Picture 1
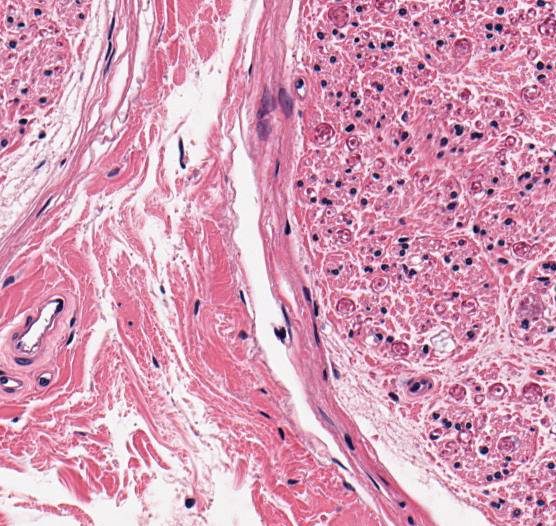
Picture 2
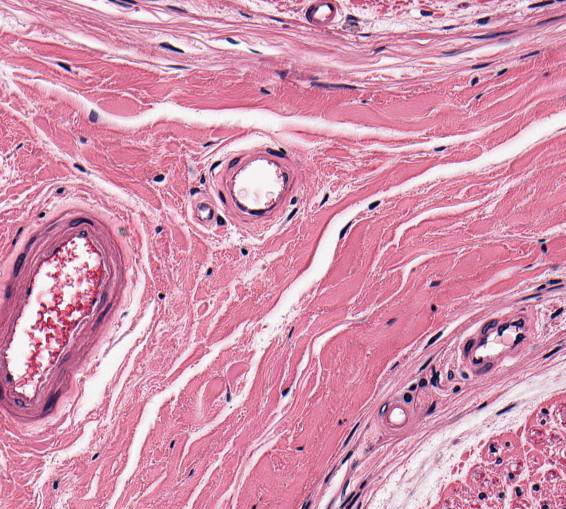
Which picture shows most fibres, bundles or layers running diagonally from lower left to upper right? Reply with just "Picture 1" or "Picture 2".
Picture 2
